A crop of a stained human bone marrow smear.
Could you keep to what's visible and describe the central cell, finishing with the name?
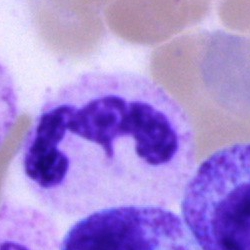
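A horseshoe-shaped nucleus opens downward and carries knobby, lobe-like swellings along its length. The cytoplasm is abundant and pale pinkish-lilac, with fine pinkish-purple granules scattered through it. The cell is a segmented neutrophil.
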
